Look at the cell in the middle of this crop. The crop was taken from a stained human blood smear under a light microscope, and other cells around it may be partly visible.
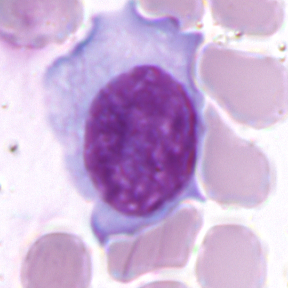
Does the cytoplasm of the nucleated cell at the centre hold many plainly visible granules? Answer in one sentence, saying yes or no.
No, no visible granules are present in the cytoplasm of the cell.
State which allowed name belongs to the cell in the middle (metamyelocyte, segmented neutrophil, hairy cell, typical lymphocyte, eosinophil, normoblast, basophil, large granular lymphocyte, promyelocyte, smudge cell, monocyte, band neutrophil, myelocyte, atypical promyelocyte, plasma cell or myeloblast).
plasma cell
